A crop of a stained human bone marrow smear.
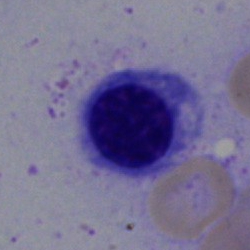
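Erythroblast, the central cell in a stained bone marrow smear. First, the nucleus sits off-centre, displaced towards the left of the cell. Second, the rim of cytoplasm is wider on the right of the nucleus than on the left. Third, a paler zone lies in the cytoplasm just right of the nucleus. Finally, the cytoplasm has no granules.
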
